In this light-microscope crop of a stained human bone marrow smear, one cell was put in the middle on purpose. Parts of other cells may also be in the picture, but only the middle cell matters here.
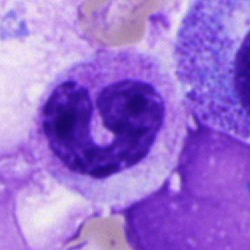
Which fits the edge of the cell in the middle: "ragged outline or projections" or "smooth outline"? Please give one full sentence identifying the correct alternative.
It is a smooth edge that this cell shows.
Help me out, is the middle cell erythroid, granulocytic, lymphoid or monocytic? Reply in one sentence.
The lineage of the cell at the center of the crop is granulocytic.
